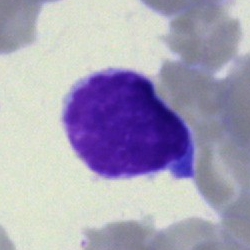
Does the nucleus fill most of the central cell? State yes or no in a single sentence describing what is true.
Yes, the cell's cytoplasm is limited to a thin rim around the nucleus.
